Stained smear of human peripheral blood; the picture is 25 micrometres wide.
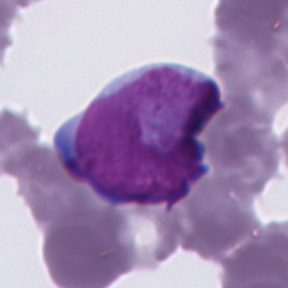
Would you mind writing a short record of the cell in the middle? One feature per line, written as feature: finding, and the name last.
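Cytoplasm: notice its pale blue colour.
Nucleus: look for the paler patch in its upper middle.
Nuclear outline: a notch in the right side.
Cell edge: small irregular knobs projecting on the right.
Name: myeloblast.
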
